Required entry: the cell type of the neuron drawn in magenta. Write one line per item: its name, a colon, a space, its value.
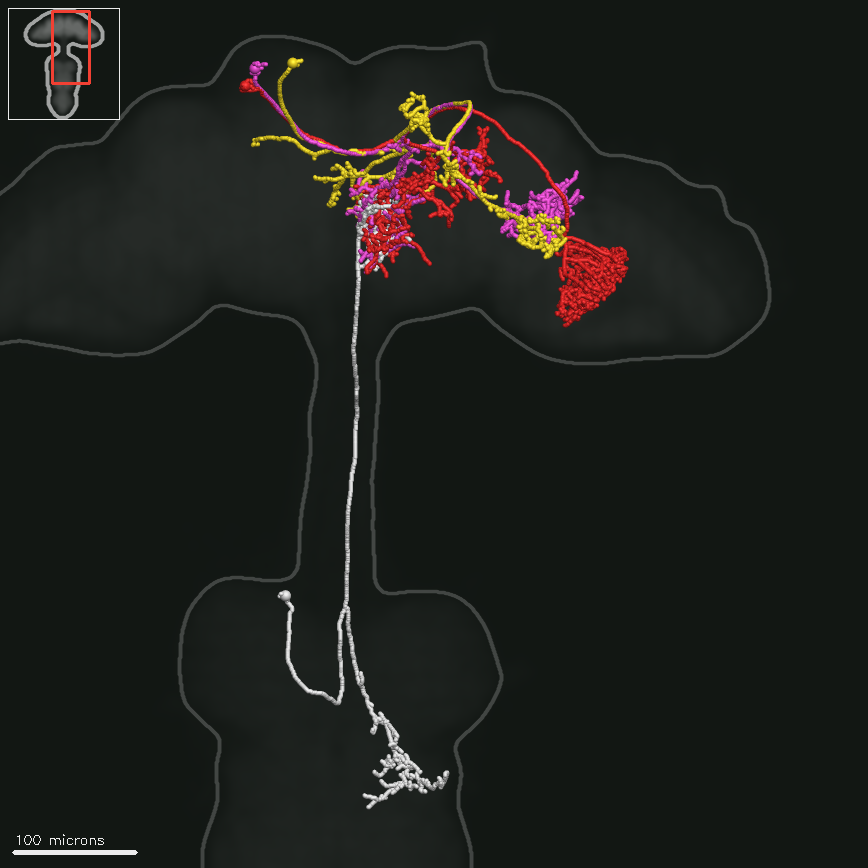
cell type: mALB4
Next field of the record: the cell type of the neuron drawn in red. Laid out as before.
cell type: LoVC14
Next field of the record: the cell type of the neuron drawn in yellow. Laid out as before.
cell type: mALB3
